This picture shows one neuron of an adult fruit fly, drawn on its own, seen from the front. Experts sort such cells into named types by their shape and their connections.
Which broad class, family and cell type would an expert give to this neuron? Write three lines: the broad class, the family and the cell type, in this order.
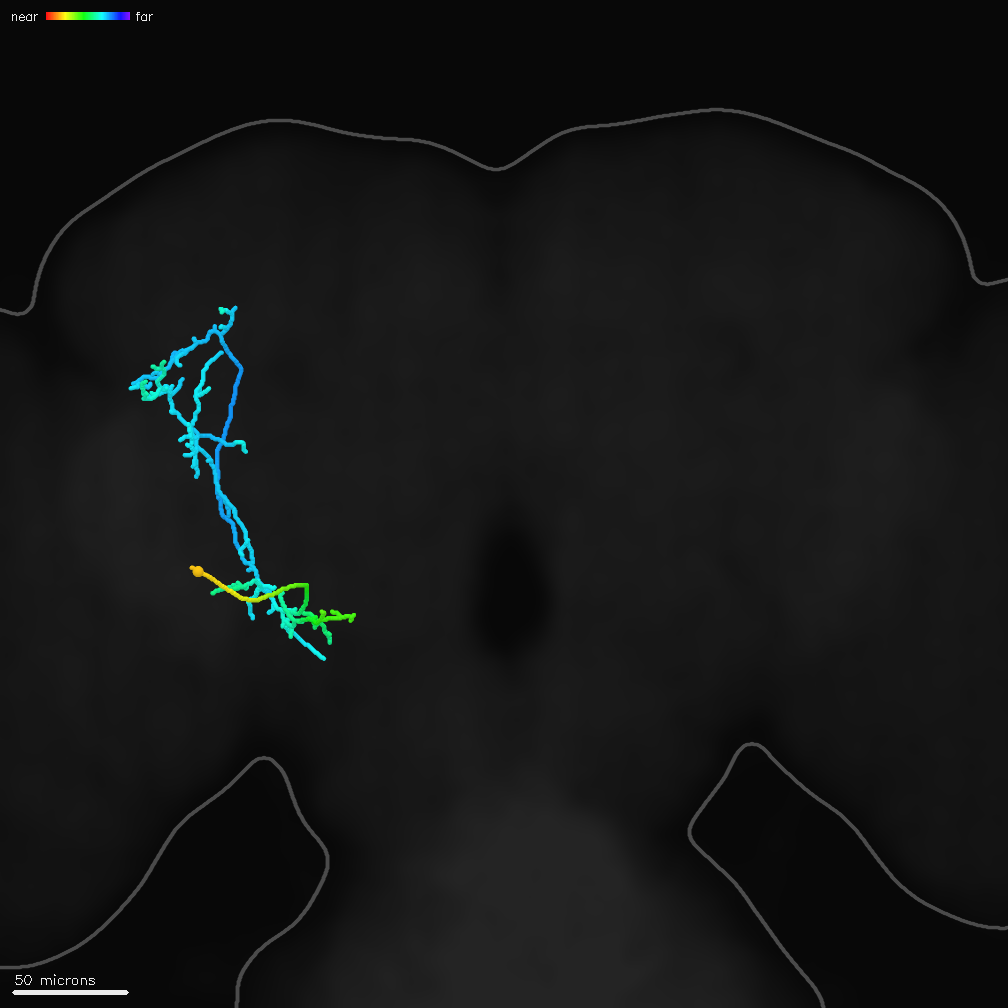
central-brain intrinsic neuron
hemilineage WEDa2
WEDPN2A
